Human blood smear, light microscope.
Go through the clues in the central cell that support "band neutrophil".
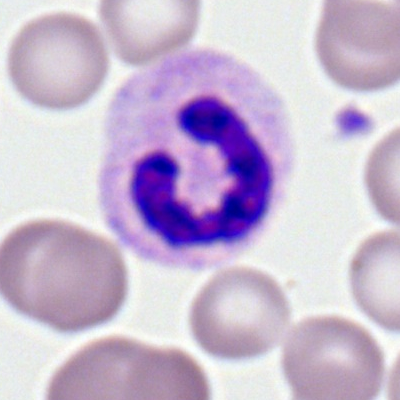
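Look first at the nucleus: it is a single curved band, shaped like a horseshoe.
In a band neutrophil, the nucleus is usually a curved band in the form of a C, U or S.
A horseshoe is a U, so the nucleus here matches that. Notice that the open side of the horseshoe faces the upper left. Now turn to the cytoplasm, which is plentiful and pale pink-lilac. Within it you can make out fine, faint lilac granules. So this is a band neutrophil.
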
